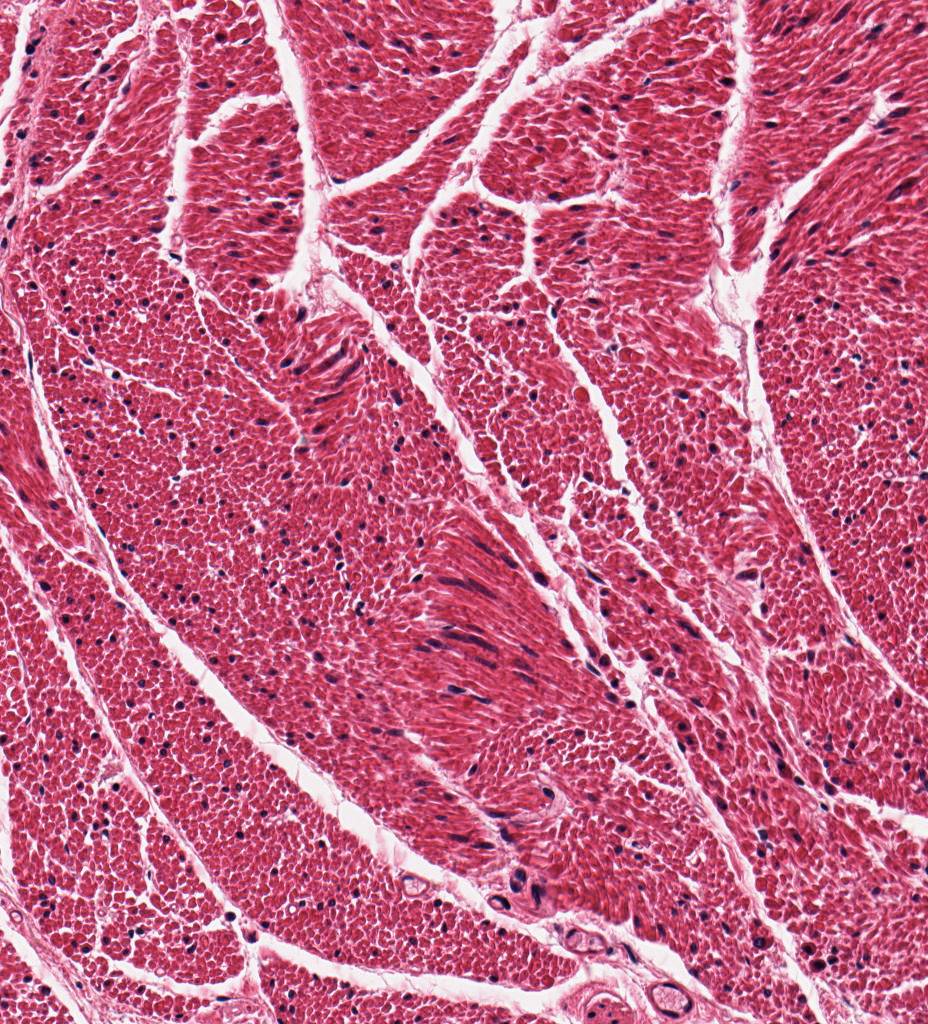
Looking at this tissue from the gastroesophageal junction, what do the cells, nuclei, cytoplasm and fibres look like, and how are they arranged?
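Looking over the field, bundles of muscle cells fill it, separated by narrow pale clefts. Most are cut across: small, closely packed polygonal pink profiles. Where they run lengthwise, the nuclei look dark and elongated, parallel to the cells. Their cytoplasm stains a deep, uniform pink-red.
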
